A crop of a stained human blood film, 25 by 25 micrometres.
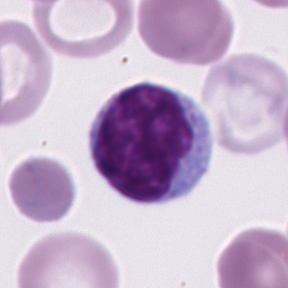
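Typical lymphocyte at the centre, about 11 micrometres across and about 1.75 times as wide as a red cell lying whole nearby. Its round nucleus, about 9 micrometres across and not divided into lobes, sits off-centre toward the left. A narrow crescent of pale blue cytoplasm occupies the right side of the cell.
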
